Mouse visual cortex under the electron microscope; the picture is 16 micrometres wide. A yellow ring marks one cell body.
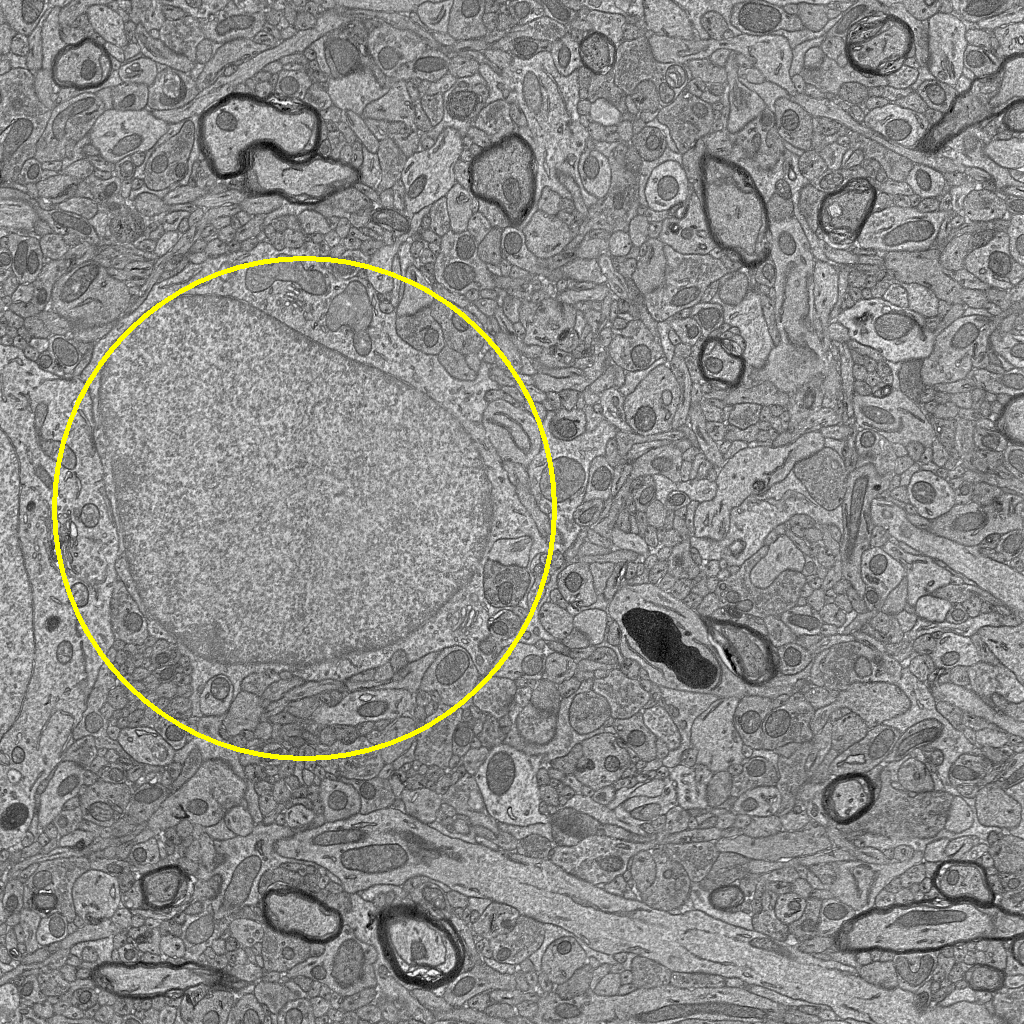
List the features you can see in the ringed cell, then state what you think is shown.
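The nucleus, seen whole, is a broad, rounded oval. Its envelope is smooth, with no deep infoldings. Fine, evenly dispersed chromatin gives it a pale, uniform look. The cytoplasm holds no dark lipofuscin granules or other dense bodies. This is an astrocyte.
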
